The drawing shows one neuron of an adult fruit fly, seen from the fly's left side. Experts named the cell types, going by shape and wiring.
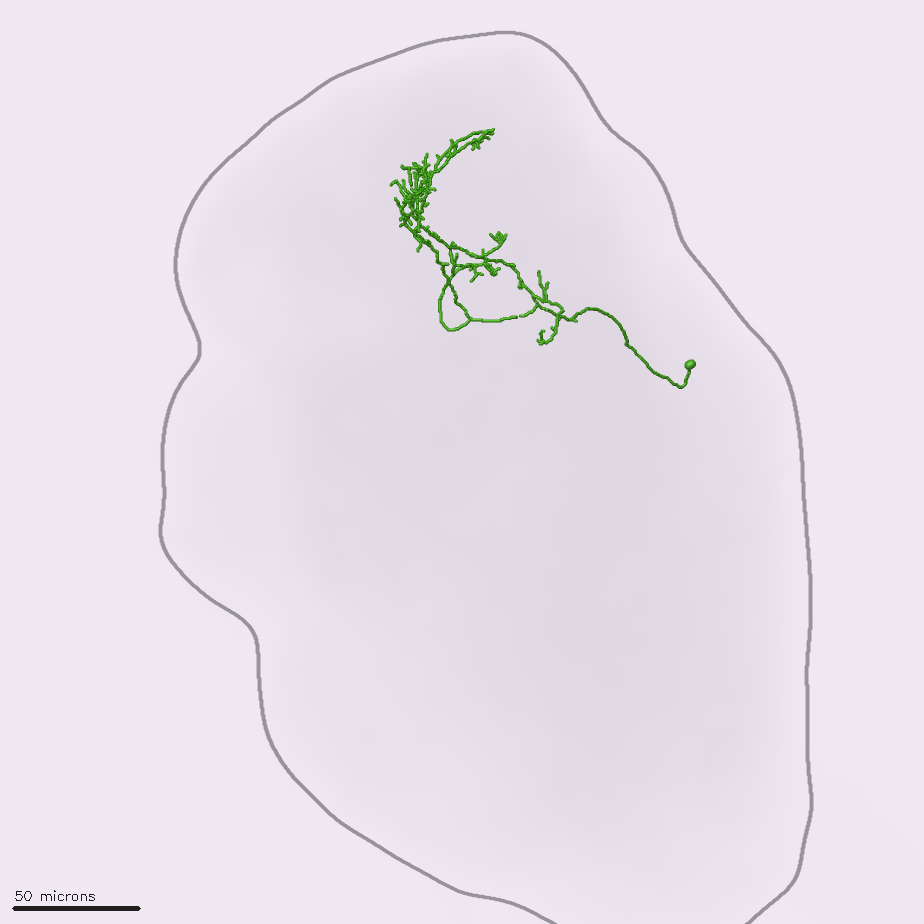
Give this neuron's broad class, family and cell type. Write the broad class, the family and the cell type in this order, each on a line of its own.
central-brain intrinsic neuron
hemilineage DM6_posterior
CB2982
